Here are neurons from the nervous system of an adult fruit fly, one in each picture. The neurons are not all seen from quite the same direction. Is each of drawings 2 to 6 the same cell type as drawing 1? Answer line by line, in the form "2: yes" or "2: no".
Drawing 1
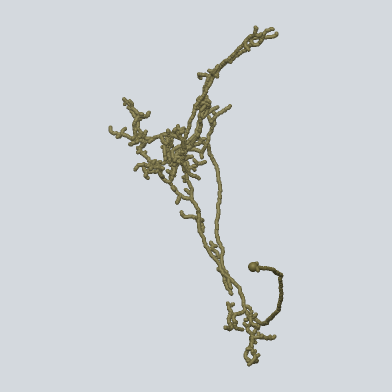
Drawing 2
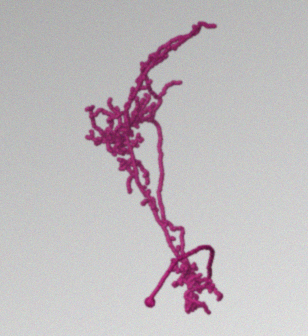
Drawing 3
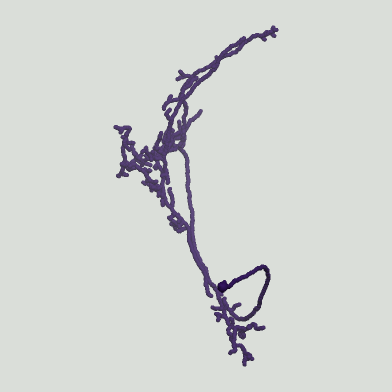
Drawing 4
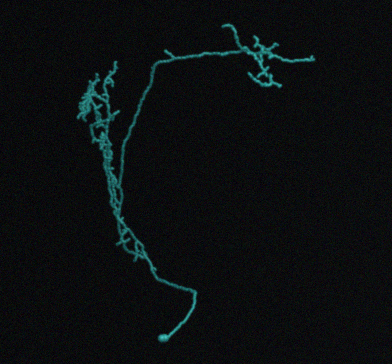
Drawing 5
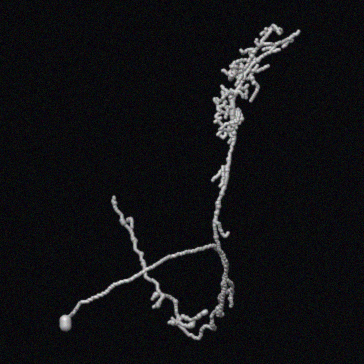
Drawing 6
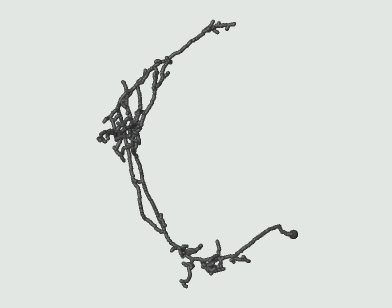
2: yes
3: yes
4: no
5: no
6: yes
